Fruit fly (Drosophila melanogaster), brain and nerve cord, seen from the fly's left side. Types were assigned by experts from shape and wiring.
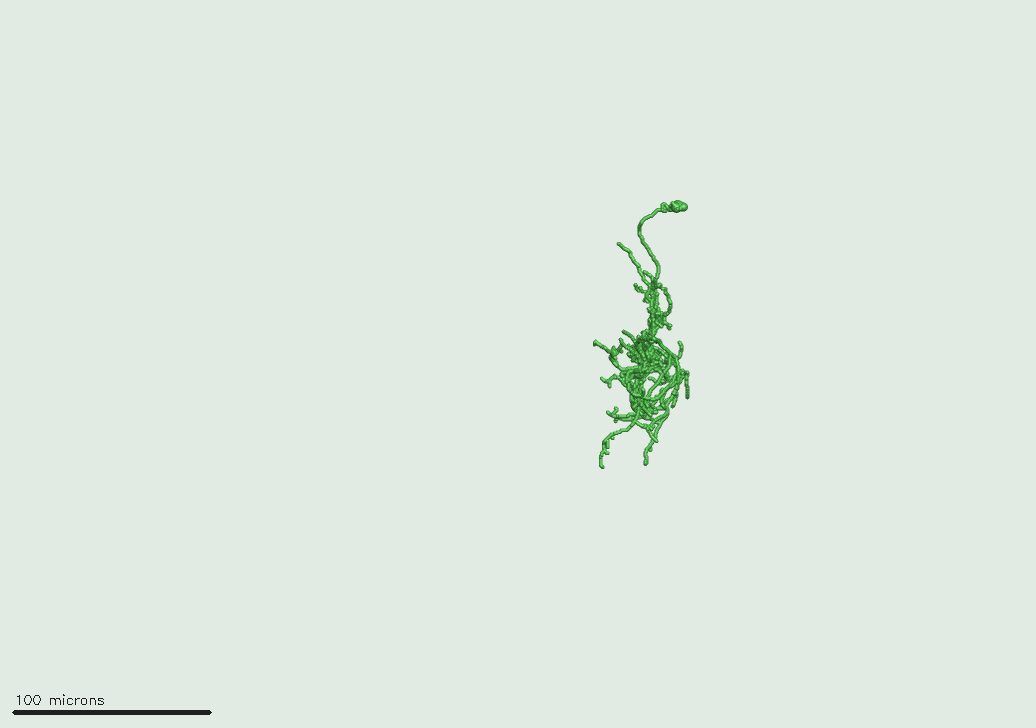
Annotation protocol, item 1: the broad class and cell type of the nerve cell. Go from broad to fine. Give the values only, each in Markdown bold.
**central-brain intrinsic neuron**, **IB044**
